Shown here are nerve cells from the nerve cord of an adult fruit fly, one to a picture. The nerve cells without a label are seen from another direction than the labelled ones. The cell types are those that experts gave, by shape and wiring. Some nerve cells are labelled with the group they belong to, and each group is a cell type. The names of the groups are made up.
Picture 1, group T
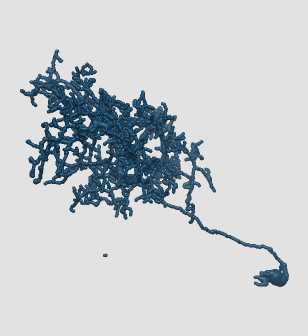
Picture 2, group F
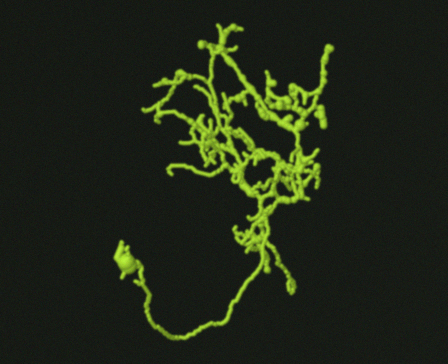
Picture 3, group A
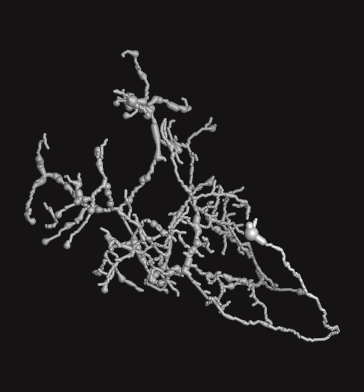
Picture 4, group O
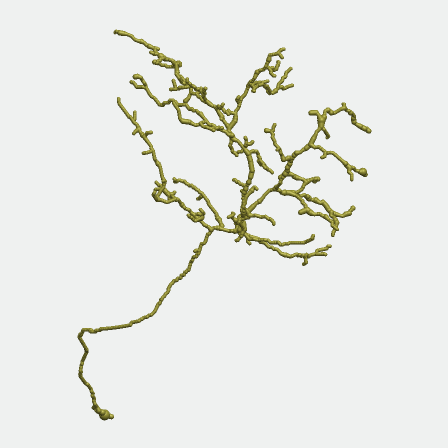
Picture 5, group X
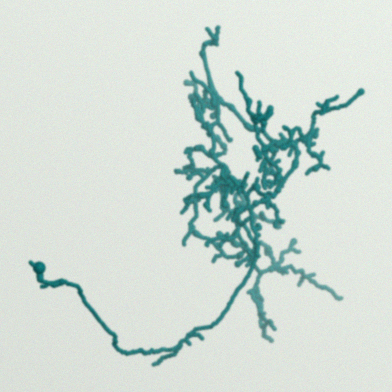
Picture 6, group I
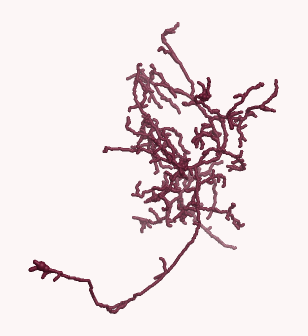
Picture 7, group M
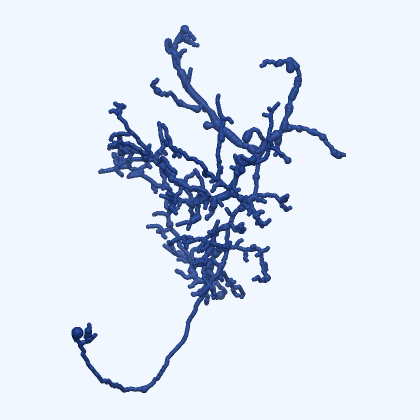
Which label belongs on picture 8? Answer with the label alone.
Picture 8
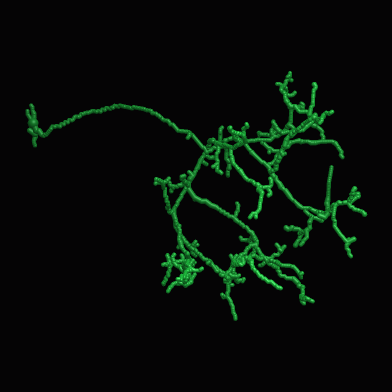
group O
